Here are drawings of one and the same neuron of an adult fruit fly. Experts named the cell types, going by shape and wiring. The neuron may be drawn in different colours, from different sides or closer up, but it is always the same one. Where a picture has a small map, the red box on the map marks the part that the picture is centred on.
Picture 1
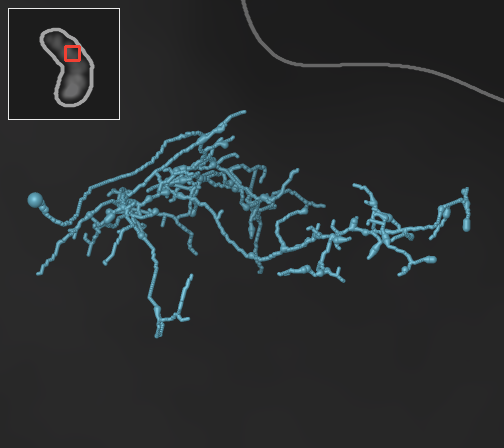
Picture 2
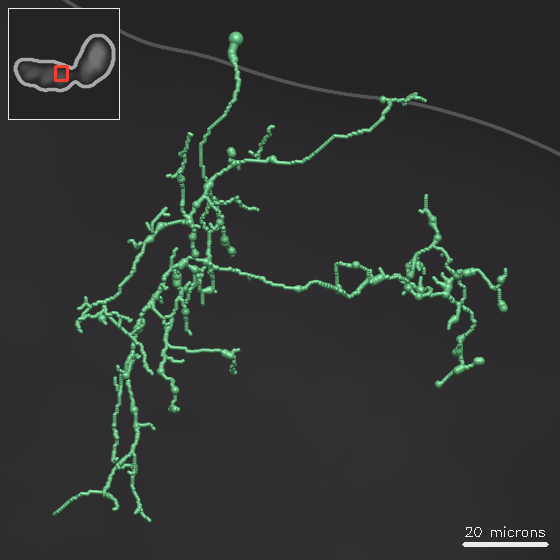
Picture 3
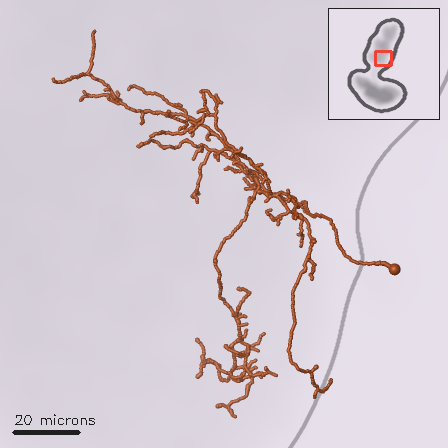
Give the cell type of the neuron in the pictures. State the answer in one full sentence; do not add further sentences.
The cell type IN21A094 is the type of this neuron.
